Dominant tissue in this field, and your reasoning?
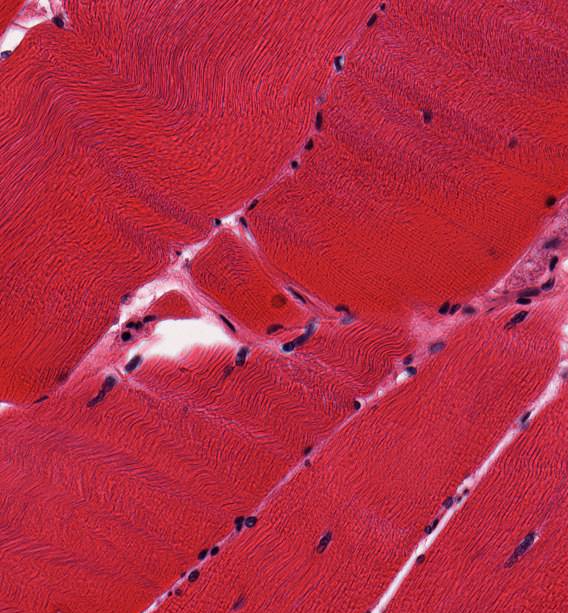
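What fills this field is skeletal muscle. Notice the dark, flattened nuclei sitting at the edges of the fibres rather than in their centres, and the deep, intense red of the fibre cytoplasm.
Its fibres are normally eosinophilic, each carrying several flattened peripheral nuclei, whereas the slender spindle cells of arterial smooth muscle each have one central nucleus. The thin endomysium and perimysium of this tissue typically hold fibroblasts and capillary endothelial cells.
Here thin pale pink strands with small dark nuclei separate neighbouring fibres, which lie side by side without branching.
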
